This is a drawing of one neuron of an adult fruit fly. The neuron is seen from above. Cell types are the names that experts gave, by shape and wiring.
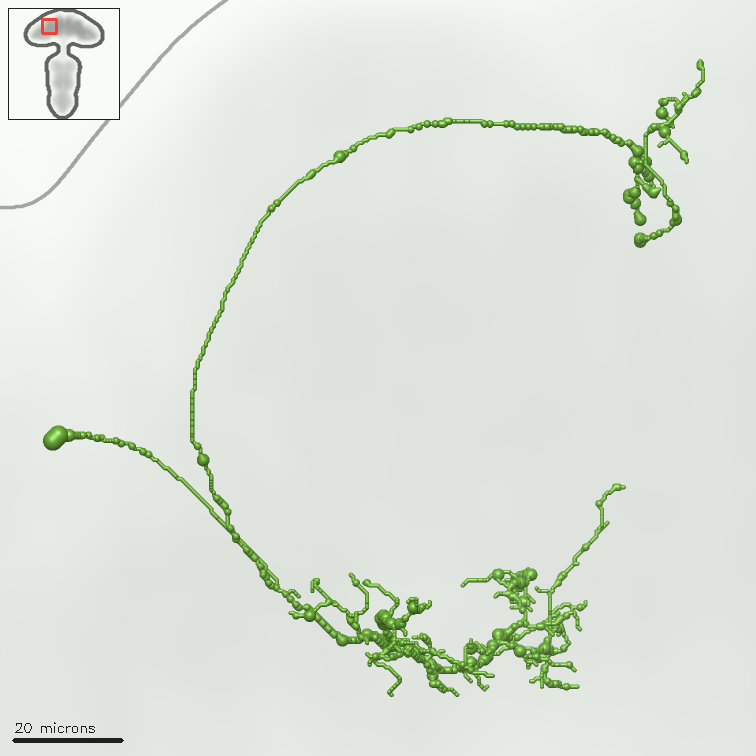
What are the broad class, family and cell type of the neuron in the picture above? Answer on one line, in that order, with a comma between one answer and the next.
central-brain intrinsic neuron, hemilineage SLPa&l1_lateral, CB1504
